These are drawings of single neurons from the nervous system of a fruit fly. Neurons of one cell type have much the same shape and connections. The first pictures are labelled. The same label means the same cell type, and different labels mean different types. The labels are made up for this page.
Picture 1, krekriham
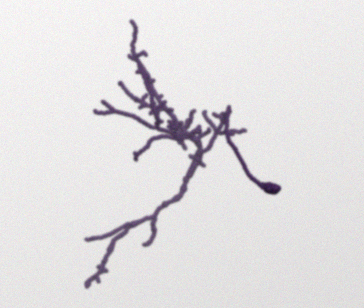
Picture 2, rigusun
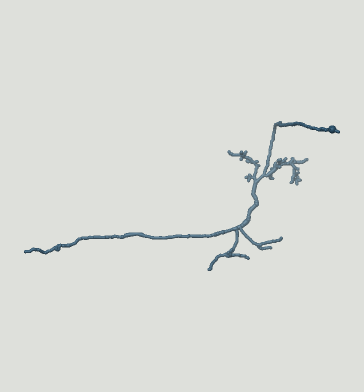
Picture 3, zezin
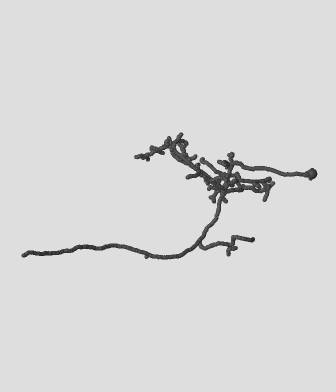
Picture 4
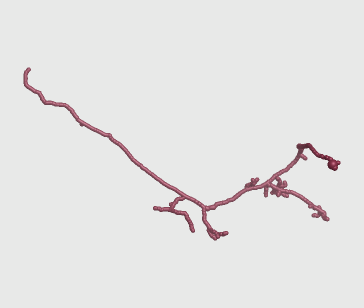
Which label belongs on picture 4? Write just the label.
rigusun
